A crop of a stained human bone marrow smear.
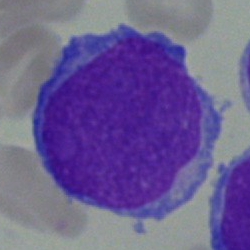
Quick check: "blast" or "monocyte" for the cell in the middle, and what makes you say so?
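It's a blast. What decides it is the cytoplasm, which is only a narrow rim of blue.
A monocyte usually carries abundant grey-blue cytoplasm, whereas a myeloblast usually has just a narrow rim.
Otherwise, the chromatin is fine and evenly stippled without coarse dark clumps, and small blunt projections stand out from the ruffled edge, one at the bottom.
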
